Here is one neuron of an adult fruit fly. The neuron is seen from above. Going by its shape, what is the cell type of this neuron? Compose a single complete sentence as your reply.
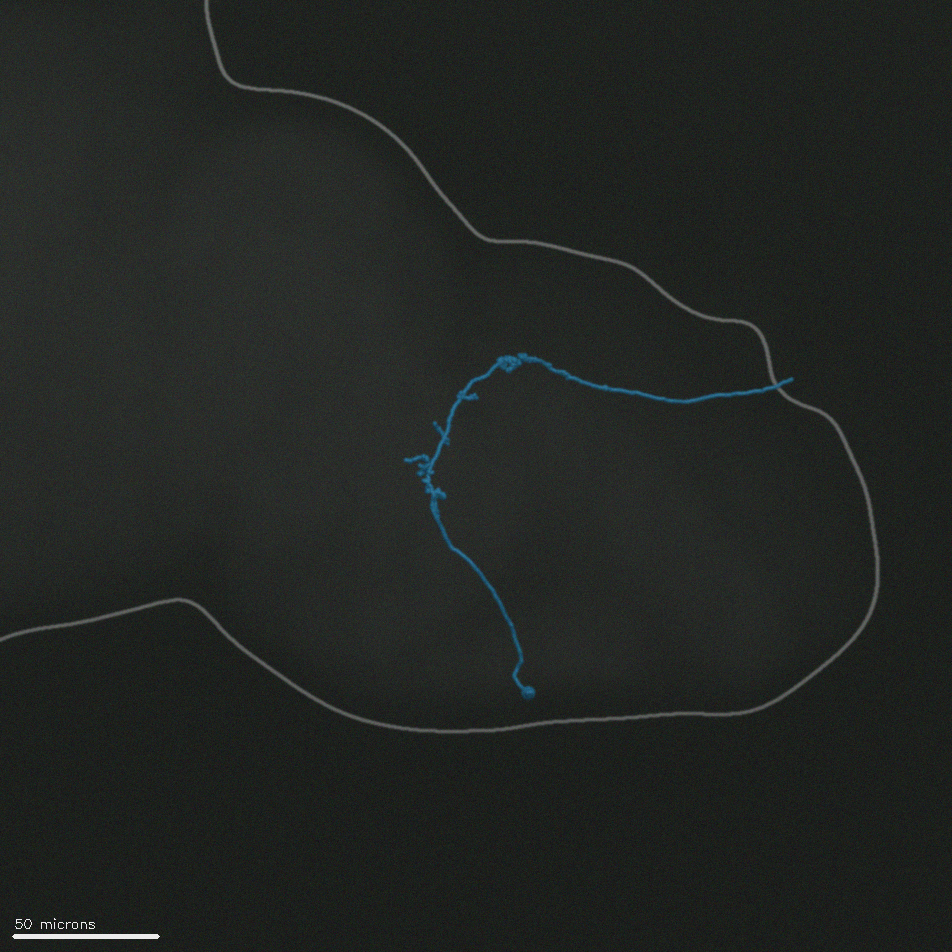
As for cell type, this neuron is C2.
